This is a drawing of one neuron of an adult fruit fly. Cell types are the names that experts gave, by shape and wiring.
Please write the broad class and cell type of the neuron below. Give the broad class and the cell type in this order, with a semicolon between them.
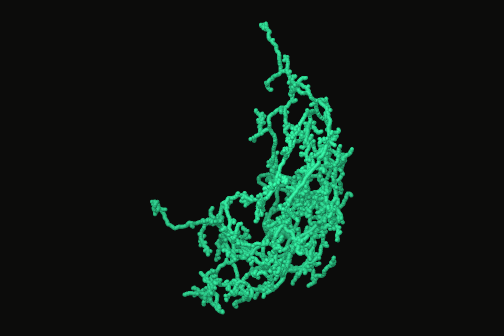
central-brain intrinsic neuron; AVLP385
